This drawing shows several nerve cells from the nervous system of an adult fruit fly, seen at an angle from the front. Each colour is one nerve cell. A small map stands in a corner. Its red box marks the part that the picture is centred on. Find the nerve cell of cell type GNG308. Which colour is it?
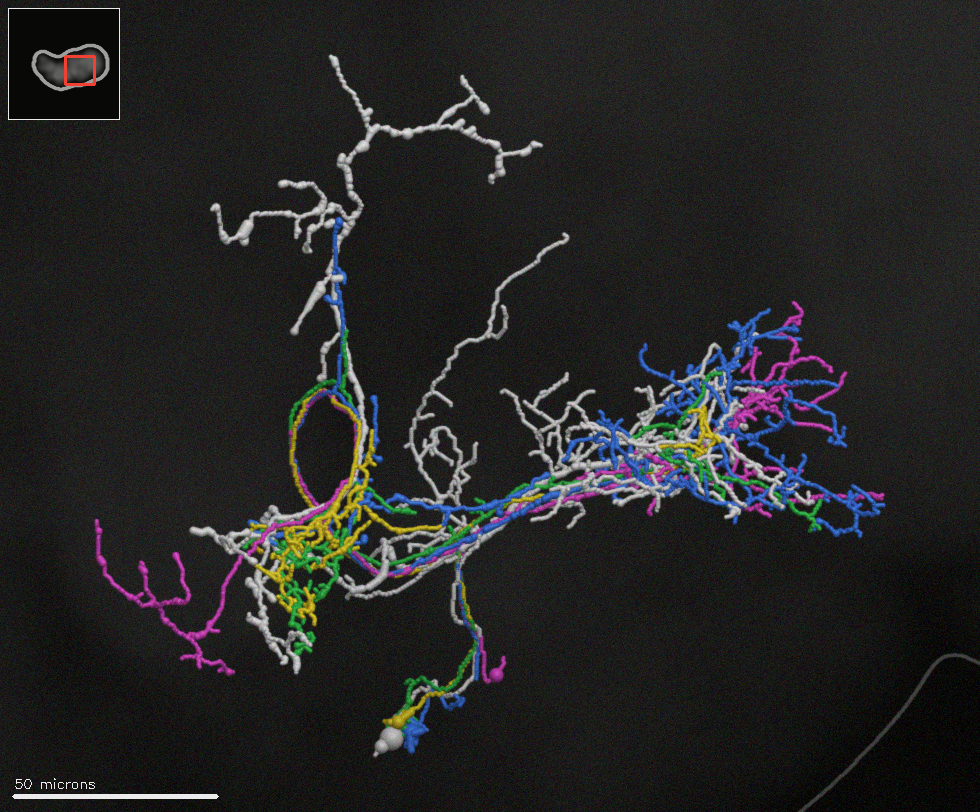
white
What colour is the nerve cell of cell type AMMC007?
green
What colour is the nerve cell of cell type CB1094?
blue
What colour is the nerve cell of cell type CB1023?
magenta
